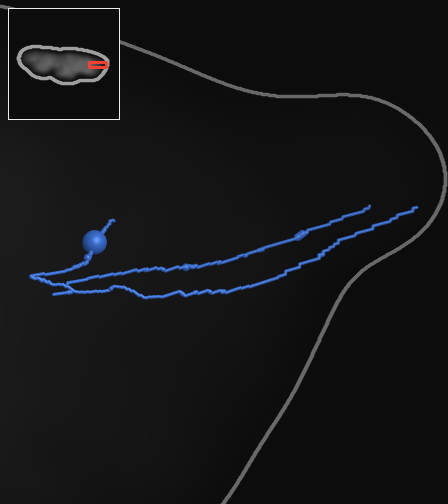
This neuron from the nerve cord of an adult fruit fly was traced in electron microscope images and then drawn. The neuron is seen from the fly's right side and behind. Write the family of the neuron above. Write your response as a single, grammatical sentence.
What the neuron belongs to is the family hemilineage 01A.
